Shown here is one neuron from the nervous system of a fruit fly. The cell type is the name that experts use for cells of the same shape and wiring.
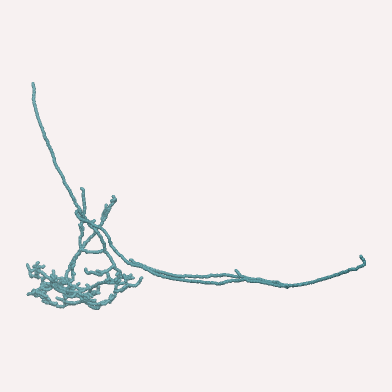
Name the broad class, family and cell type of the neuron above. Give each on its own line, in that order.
nerve-cord intrinsic neuron
hemilineage 23B
IN23B089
